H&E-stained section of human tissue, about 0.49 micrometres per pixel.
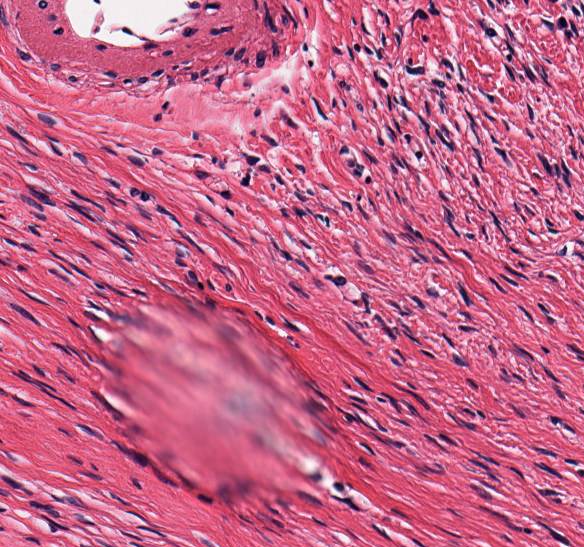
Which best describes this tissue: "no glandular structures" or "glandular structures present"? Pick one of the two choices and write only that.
No glandular structures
